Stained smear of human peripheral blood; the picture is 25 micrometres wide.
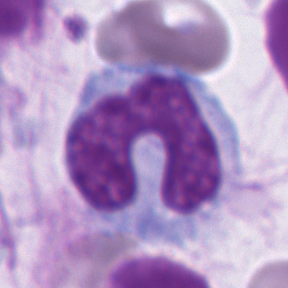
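Monocyte at the centre of this stained peripheral blood smear. Its nucleus bends into a horseshoe with the open side facing down, and the chromatin is coarsely clumped and dark purple. You won't find any nucleoli in it, and the cytoplasm shows no vacuoles.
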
